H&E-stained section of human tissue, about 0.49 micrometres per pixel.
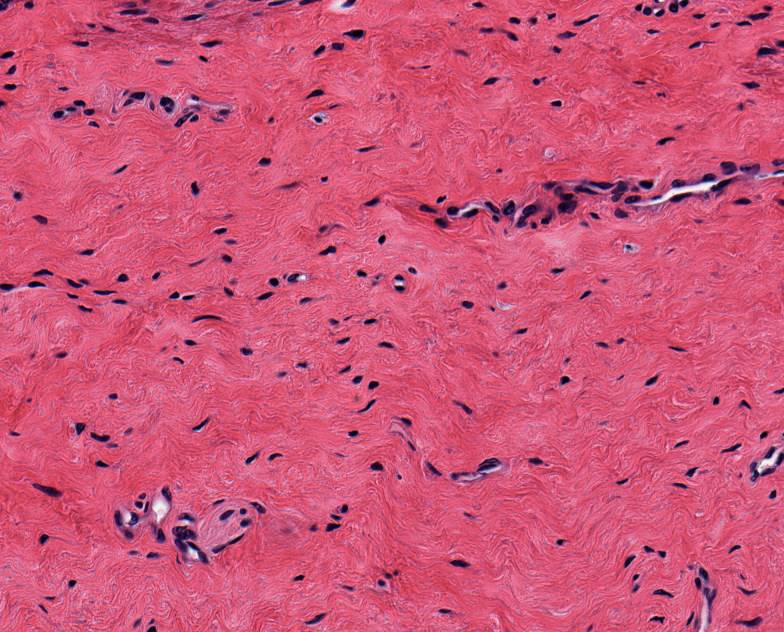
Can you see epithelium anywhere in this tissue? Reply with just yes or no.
No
